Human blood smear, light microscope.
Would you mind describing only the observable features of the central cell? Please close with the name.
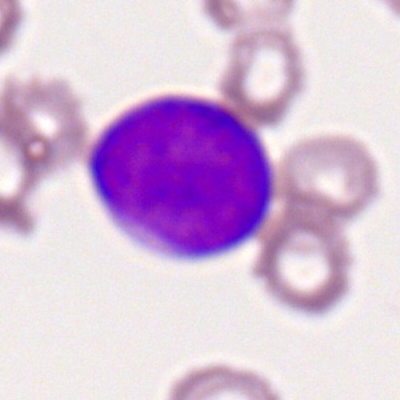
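Cytoplasm is scant, with the nucleus occupying nearly the entire cell. Chromatin stains deep purple, interrupted by small paler patches. No granules are visible, and the cell surface bears no projections. The cell is a myeloblast.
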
